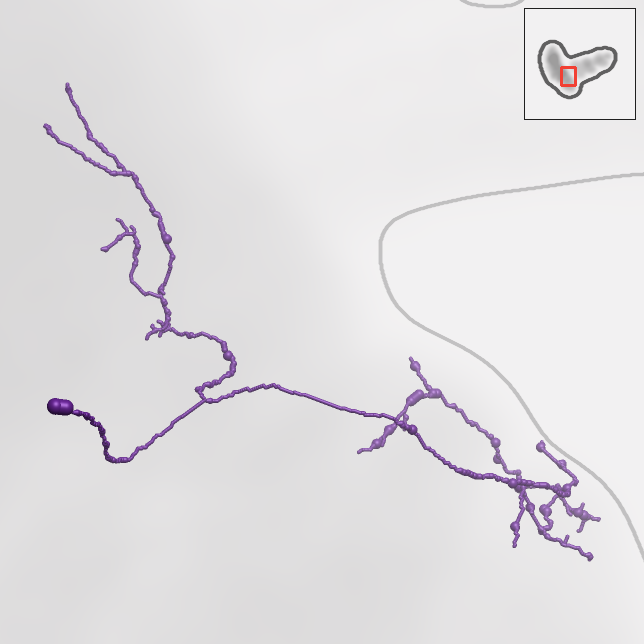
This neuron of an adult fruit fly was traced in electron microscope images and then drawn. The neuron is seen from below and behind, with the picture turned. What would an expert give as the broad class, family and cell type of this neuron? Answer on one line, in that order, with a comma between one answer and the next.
visual centrifugal neuron, LPT, LPT111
